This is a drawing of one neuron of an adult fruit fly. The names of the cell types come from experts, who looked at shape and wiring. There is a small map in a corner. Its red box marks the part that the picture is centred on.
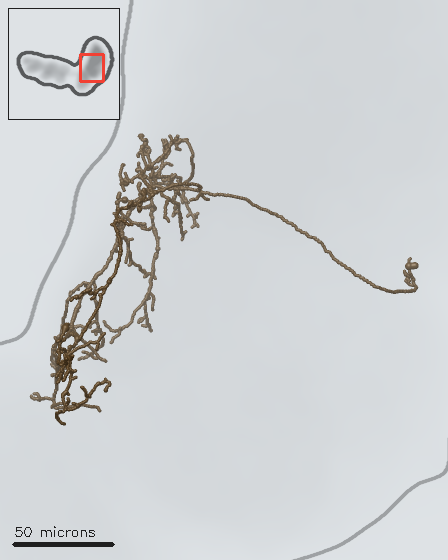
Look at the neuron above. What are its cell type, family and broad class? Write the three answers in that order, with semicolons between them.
PS324; hemilineage LALv1_ventral; central-brain intrinsic neuron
